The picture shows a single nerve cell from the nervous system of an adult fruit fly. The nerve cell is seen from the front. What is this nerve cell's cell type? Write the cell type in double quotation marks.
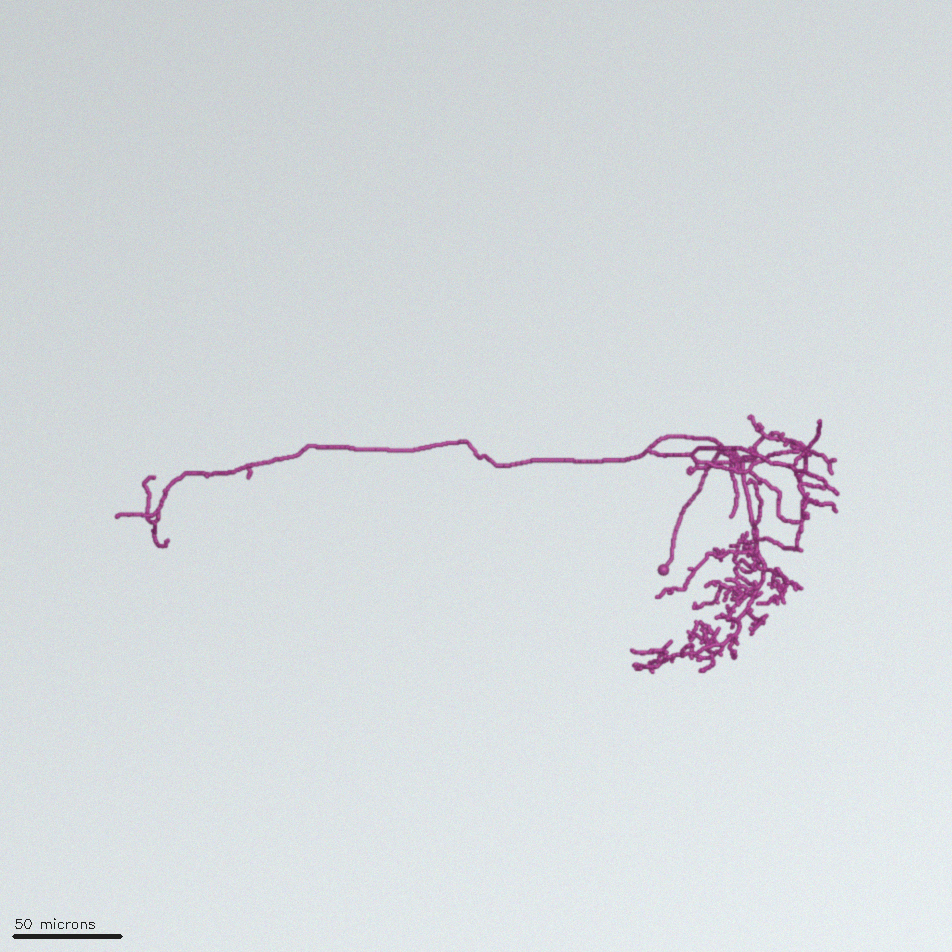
"CB1044"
